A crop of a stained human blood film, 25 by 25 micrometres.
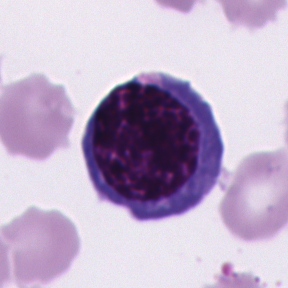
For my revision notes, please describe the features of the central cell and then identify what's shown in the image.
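In this cell the nucleus lies off-centre toward the left, so the rim of cytoplasm is wider on the right. Its chromatin is dark purple and coarsely clumped. The cytoplasm is stained blue, and no granules are visible in it. Across, the cell measures about 13 micrometres. The name to learn for this cell is normoblast.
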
